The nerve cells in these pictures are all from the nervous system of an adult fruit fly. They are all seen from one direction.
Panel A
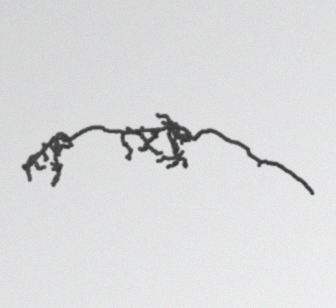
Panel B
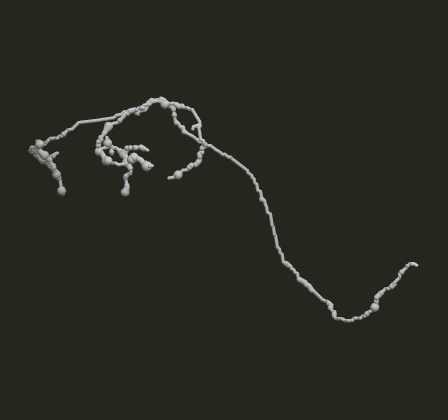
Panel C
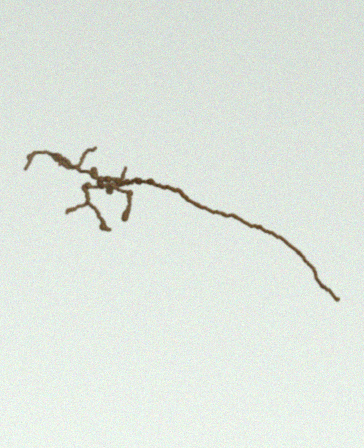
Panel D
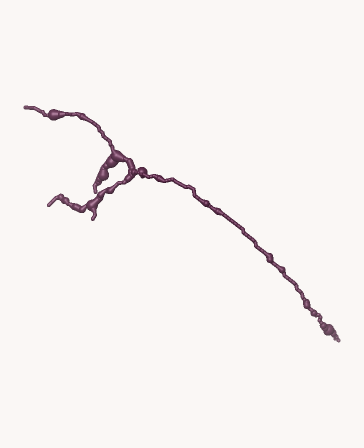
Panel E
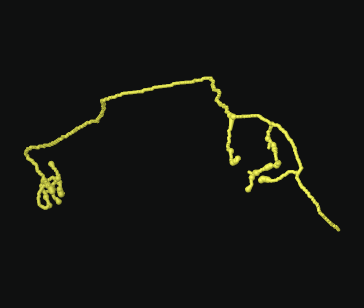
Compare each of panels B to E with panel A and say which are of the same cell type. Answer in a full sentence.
Panel C is of the same cell type.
